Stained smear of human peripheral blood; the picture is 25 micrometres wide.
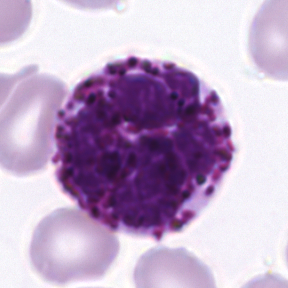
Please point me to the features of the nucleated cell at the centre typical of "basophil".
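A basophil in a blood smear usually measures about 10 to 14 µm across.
At about 16 micrometres across, this basophil is larger than that range, so its size does not go with the name.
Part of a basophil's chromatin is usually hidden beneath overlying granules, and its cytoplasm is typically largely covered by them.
The granules here do match: coarse and dark purple, varying in size, they are scattered over the whole cell and lie over the nucleus, hiding much of its outline. Only a thin margin of pale pinkish-lilac cytoplasm shows around the edge, which also fits.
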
